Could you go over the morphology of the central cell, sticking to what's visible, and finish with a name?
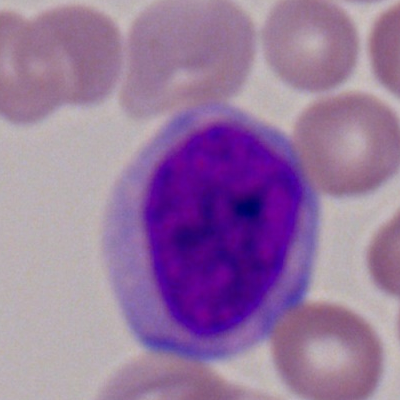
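The nucleus occupies most of the cell and lies off-centre, toward the right side. Its purple chromatin contains scattered darker clumps. The rim of cytoplasm is wider on the left side than on the right. Answer: myeloblast.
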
